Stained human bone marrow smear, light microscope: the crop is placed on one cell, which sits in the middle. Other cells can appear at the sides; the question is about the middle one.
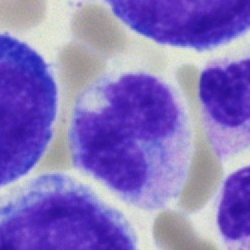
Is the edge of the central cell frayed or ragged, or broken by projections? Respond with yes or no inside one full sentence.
No, smooth rather than rough is the outline of this cell.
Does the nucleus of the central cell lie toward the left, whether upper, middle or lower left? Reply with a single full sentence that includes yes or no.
Yes, its nucleus sits toward the left side of the cell.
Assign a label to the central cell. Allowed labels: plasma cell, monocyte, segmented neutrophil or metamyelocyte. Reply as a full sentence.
On this slide crop, the central cell is a monocyte.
